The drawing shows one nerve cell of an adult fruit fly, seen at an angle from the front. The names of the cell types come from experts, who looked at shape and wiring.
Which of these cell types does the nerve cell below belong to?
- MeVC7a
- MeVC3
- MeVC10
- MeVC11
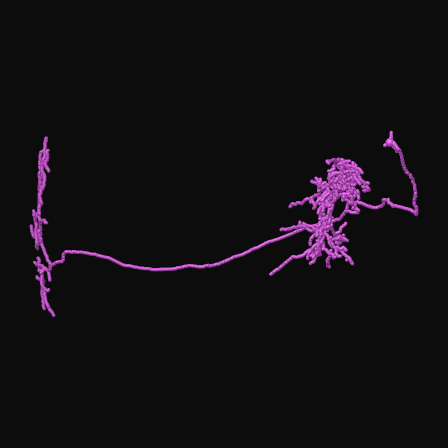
MeVC7a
